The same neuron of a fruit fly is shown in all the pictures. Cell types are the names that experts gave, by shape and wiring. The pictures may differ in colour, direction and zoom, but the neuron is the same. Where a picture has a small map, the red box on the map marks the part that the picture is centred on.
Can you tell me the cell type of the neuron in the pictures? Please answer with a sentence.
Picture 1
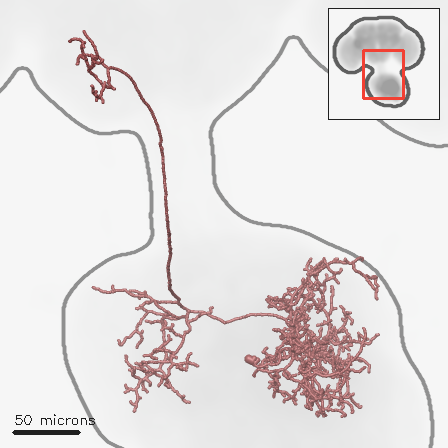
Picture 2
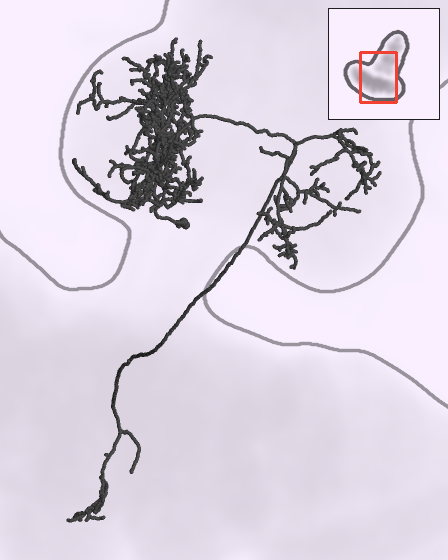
The cell type is AN07B015.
